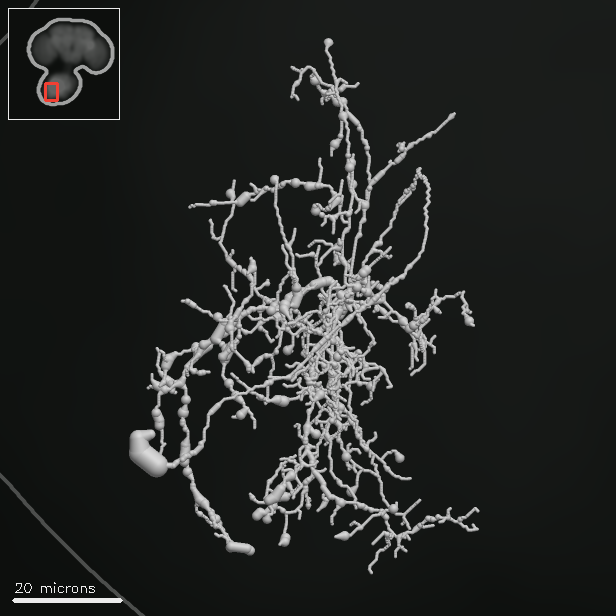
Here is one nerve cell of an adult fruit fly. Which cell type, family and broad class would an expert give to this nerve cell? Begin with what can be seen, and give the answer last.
Its cell body lies at the lower left of the picture. By the scale bar it is about 100 microns tall in this view. The picture shows more than a hundred branch ends. Its cell type is IN21A042. Its family is hemilineage 21A. It is a nerve-cord intrinsic neuron.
